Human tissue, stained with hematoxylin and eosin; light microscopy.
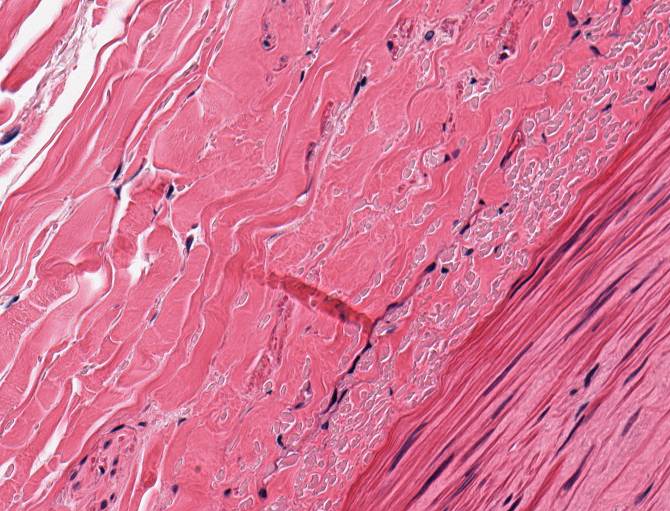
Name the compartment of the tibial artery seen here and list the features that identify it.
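Tunica adventitia fills the field's left and centre as wavy pink collagen bundles. Nuclei within the collagen are sparse, small, dark and spindle-shaped.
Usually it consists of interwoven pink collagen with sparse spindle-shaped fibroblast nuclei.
A diagonal band of closely packed, parallel spindle cells with elongated dark nuclei crosses the lower right corner, meeting the collagen at a sharp, nearly straight edge.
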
